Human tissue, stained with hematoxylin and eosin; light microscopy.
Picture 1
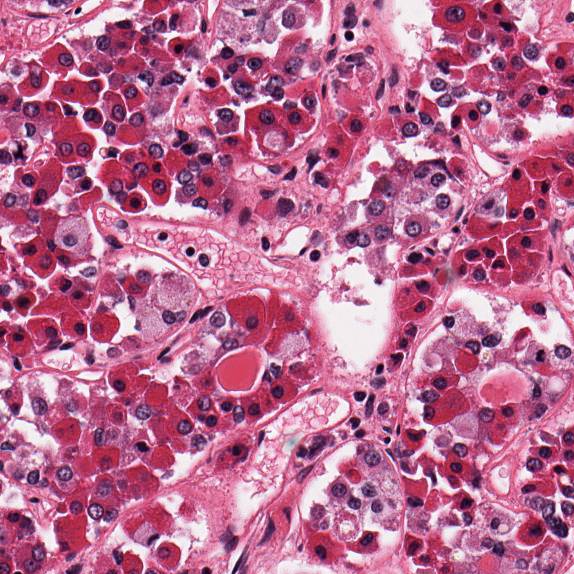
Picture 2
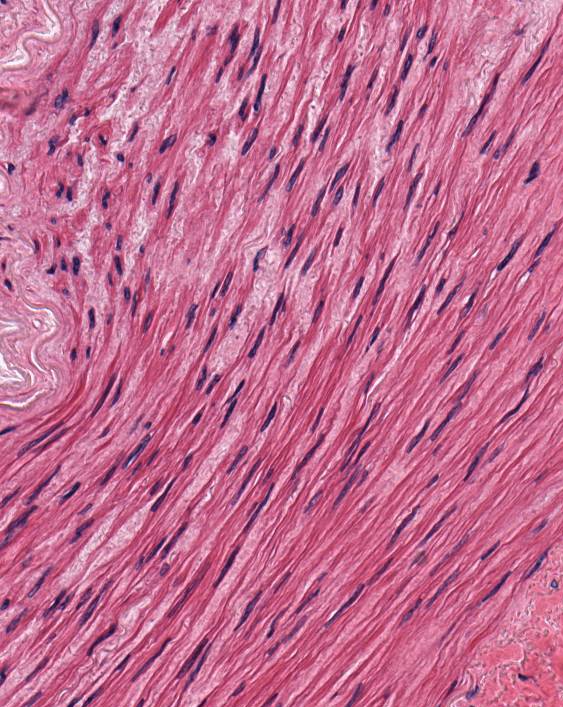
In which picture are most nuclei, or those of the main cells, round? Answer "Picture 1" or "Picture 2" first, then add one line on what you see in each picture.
Picture 1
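What picture 1 shows: Most cells have a single round nucleus.
What picture 2 shows: The cells between the fibres have elongated, dark blue, spindle-shaped nuclei lying parallel to the fibres.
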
